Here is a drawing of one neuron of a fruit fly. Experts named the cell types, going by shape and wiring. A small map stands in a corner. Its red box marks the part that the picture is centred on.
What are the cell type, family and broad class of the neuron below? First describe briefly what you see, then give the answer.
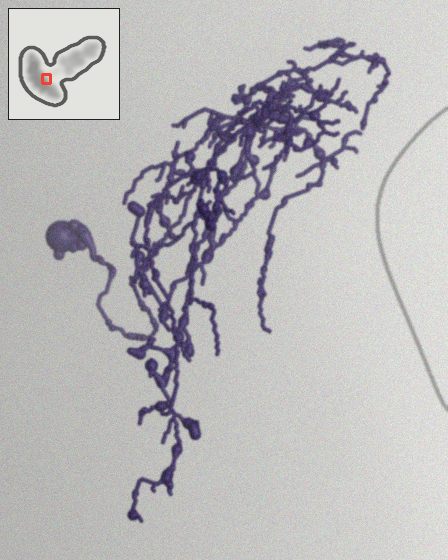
It is in the brain and does not reach the nerve cord. Its cell body lies on the left of the picture. Dozens of branch ends can be seen. It is of cell type GNG598. Its family is hemilineage LB3. This is a central-brain intrinsic neuron.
